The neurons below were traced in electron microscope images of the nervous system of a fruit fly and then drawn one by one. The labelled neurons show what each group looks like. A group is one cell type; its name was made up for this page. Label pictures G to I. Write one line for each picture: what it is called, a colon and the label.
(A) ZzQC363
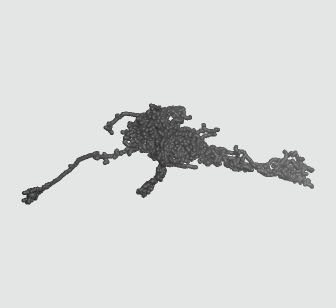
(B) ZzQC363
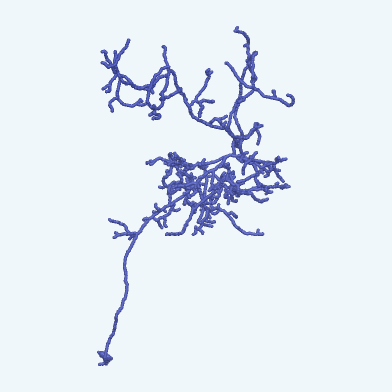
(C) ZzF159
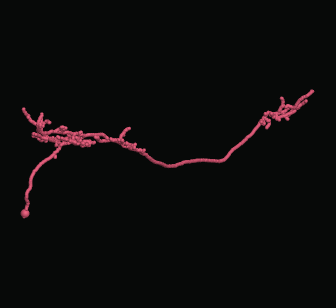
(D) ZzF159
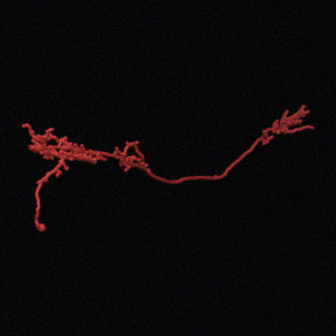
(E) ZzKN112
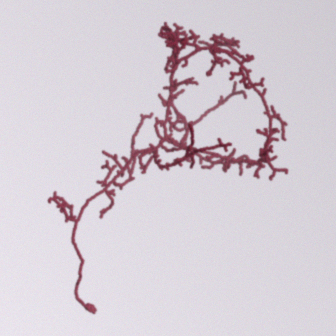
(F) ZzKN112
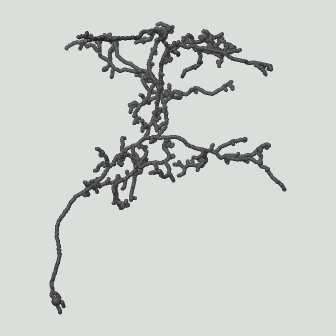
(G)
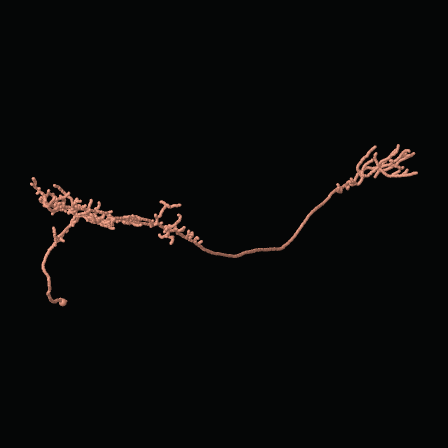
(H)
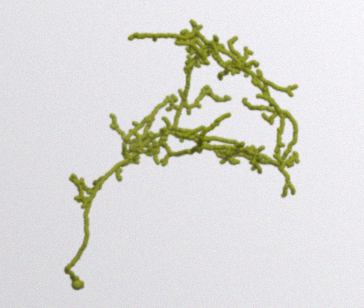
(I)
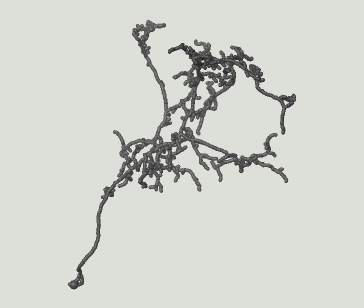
G: ZzF159
H: ZzKN112
I: ZzKN112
